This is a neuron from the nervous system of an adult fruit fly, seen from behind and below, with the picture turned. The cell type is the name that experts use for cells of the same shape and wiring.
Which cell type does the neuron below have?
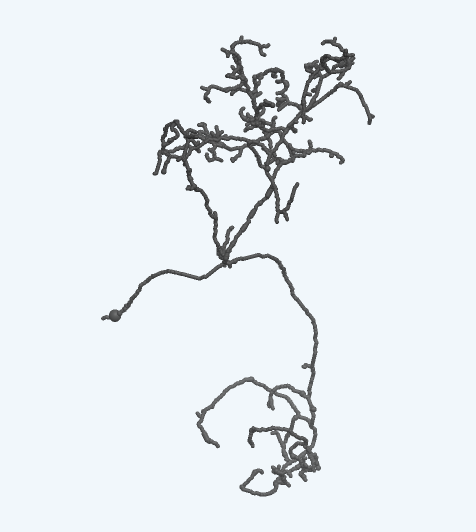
AVLP026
